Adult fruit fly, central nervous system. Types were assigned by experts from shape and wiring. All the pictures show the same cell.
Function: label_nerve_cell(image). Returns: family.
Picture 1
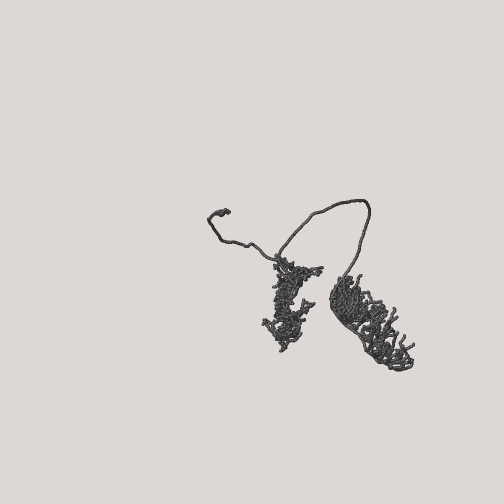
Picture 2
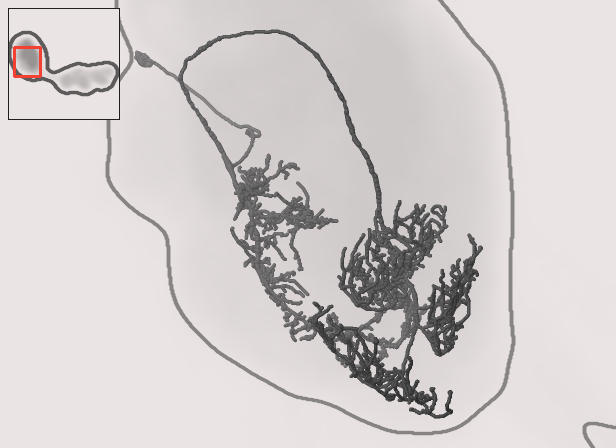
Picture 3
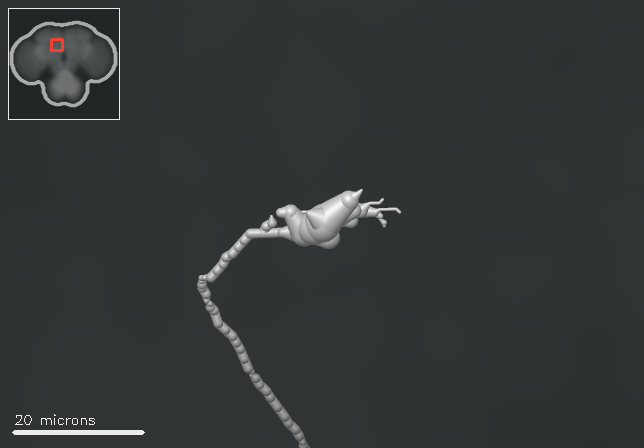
OLVC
